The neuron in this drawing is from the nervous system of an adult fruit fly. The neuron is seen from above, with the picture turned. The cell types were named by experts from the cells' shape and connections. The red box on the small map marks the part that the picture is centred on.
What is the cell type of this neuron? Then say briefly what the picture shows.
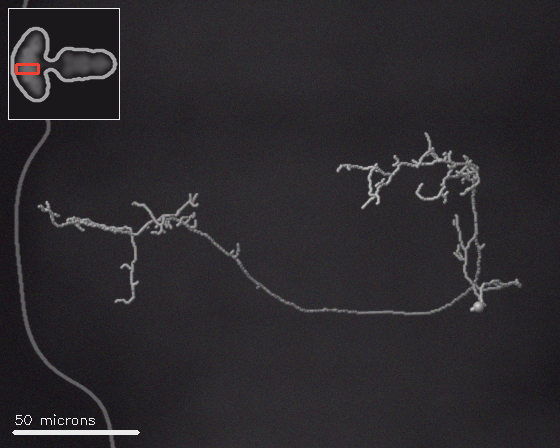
The cell type is LAL150. It is a central-brain intrinsic neuron. It is in the brain and does not reach the nerve cord. From left to right in the picture it spans about 200 microns. Dozens of branch ends can be seen.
